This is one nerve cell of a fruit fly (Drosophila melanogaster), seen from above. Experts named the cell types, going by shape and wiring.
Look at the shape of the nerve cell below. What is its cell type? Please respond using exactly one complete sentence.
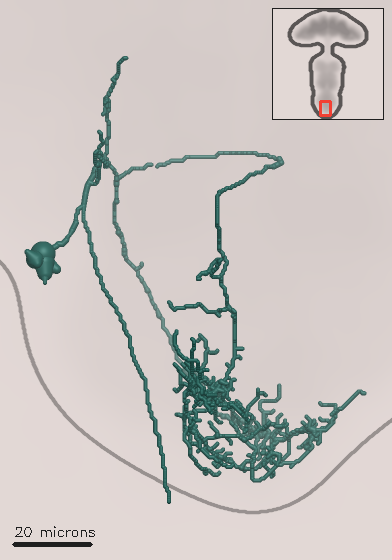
Belonging to the cell type LK is this neuron.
